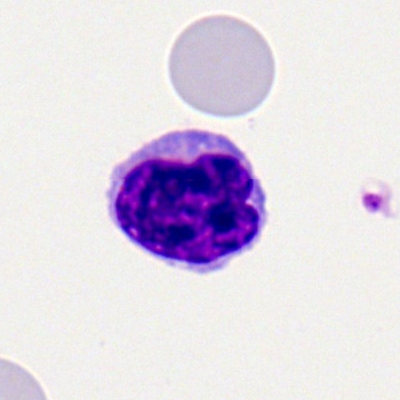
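Lymphocyte at the centre of a stained human blood smear. Outline roughly round, edge slightly uneven. Nucleus fills most of the cell; its outline is irregular, with shallow indentations. Chromatin dark purple, coarsely clumped.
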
